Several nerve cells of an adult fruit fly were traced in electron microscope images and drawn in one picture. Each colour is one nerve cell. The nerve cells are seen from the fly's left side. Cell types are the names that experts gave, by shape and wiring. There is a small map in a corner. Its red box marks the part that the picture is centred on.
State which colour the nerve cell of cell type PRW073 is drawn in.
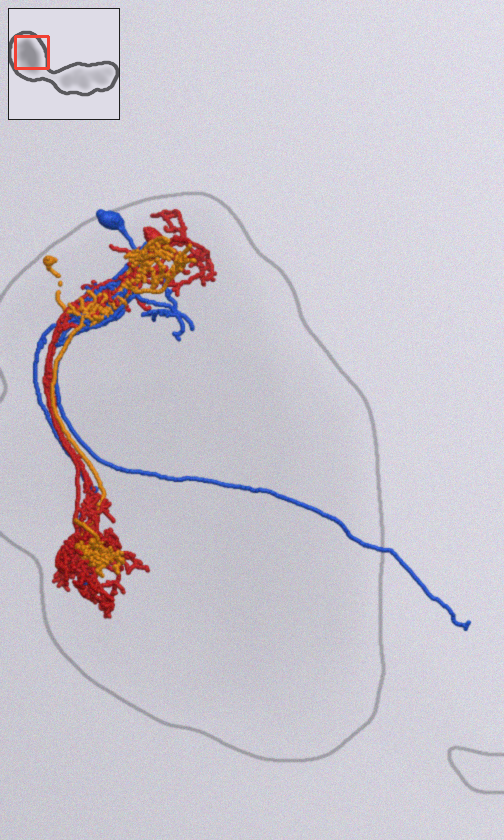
red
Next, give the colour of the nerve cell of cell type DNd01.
orange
